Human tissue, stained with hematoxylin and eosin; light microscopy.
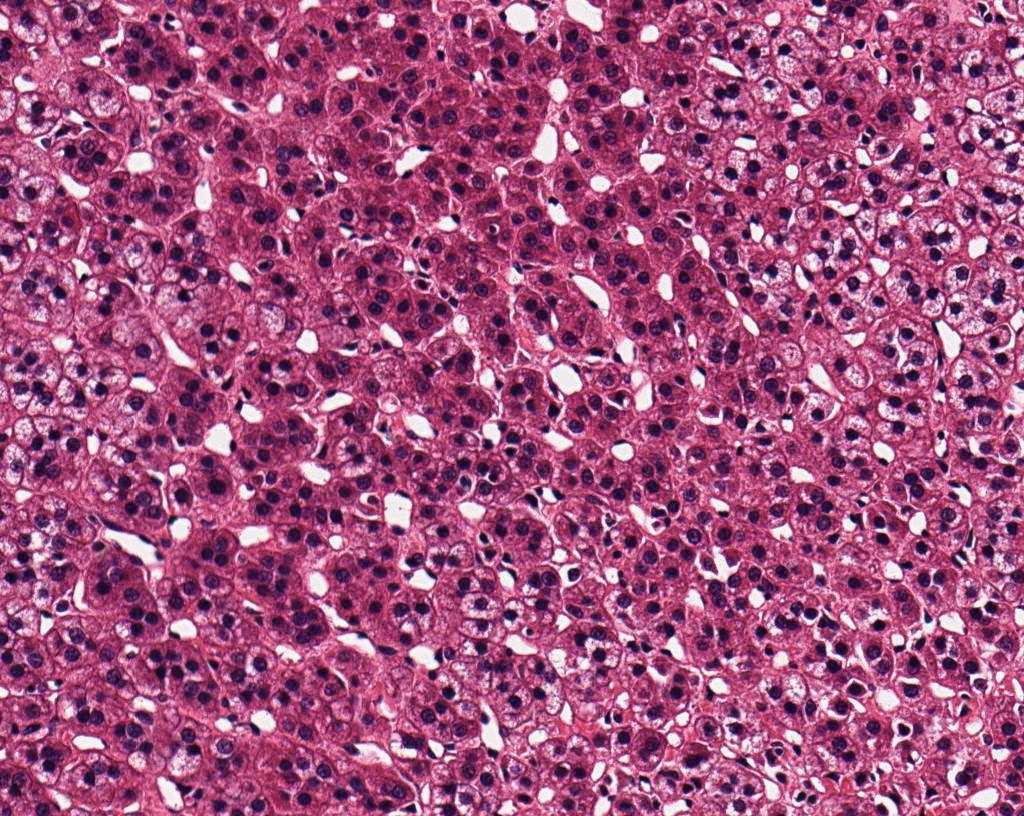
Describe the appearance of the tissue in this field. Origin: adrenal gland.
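Polygonal cells fill the whole field, packed in sheets and cords interrupted only by small scattered empty spaces. The cells are large, with abundant pink cytoplasm and distinct borders. Scattered cells throughout contain two nuclei. No large round fat vacuoles occur within or between cells.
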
